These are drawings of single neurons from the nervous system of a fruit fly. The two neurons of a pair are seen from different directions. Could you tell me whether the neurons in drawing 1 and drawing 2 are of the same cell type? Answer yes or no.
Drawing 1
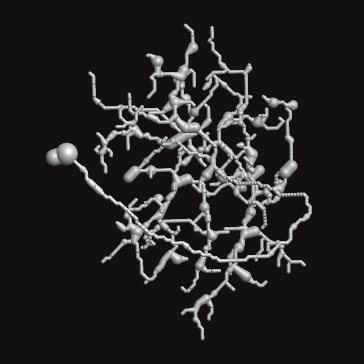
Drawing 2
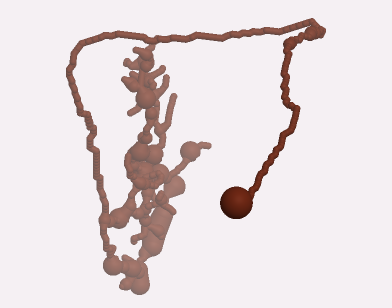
no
